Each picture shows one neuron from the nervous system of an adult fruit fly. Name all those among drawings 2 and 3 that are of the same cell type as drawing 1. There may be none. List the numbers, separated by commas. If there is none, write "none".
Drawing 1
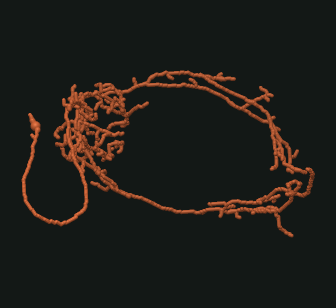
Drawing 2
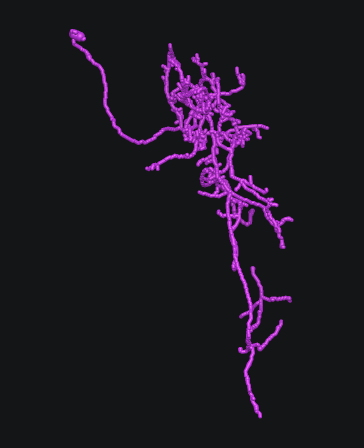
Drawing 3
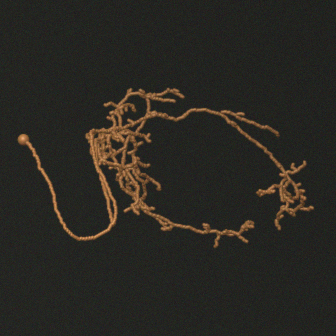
3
